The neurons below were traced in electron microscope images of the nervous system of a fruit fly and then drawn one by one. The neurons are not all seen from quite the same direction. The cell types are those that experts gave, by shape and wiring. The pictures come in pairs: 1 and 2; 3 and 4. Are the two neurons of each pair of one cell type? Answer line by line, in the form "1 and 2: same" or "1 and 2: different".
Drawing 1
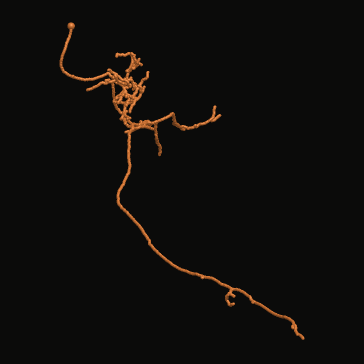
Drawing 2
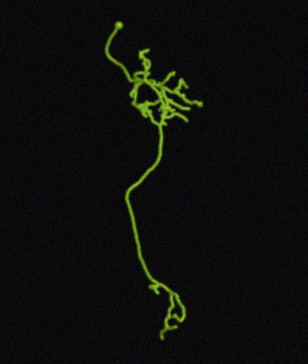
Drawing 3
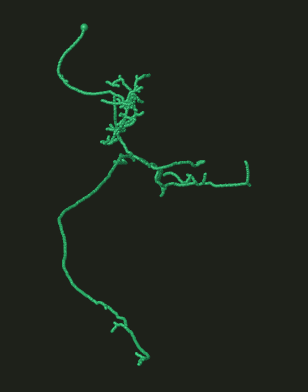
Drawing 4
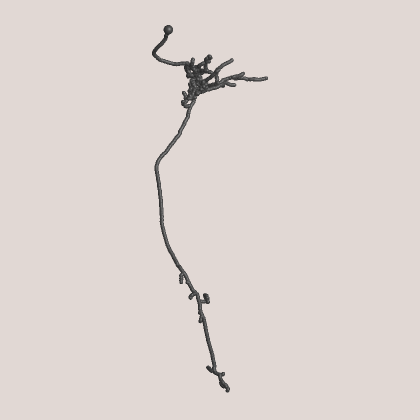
1 and 2: different
3 and 4: same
